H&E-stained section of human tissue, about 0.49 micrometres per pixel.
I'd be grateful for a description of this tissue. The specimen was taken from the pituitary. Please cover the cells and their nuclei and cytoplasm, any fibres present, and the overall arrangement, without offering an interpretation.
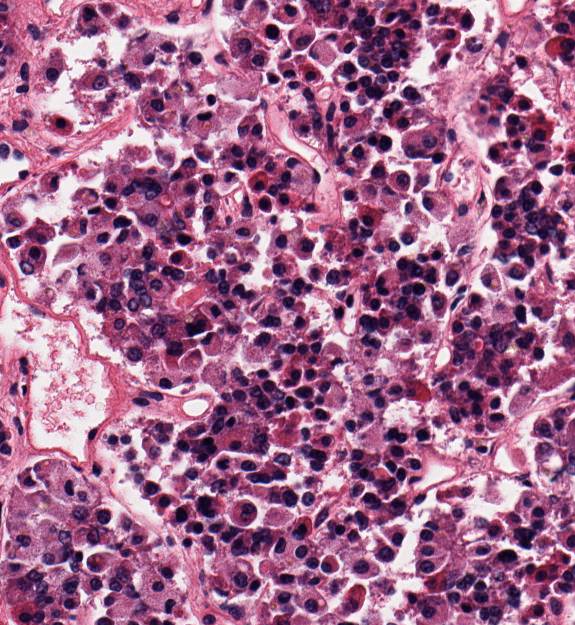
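Many of these cells are polygonal, with plenty of granular pink cytoplasm, and they don't form any gland lumens or follicles. They've come apart from one another, so irregular white clefts run through the whole field. The space at the middle of the left edge holds pale pink wispy material rather than cells.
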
